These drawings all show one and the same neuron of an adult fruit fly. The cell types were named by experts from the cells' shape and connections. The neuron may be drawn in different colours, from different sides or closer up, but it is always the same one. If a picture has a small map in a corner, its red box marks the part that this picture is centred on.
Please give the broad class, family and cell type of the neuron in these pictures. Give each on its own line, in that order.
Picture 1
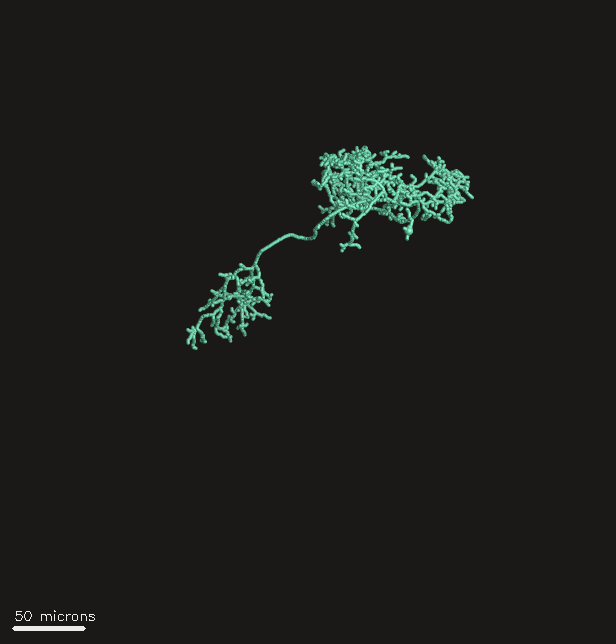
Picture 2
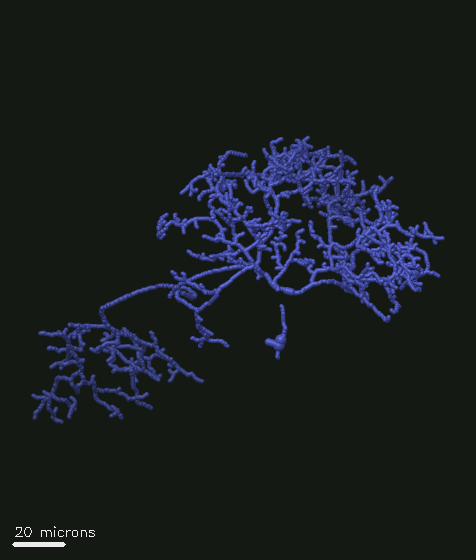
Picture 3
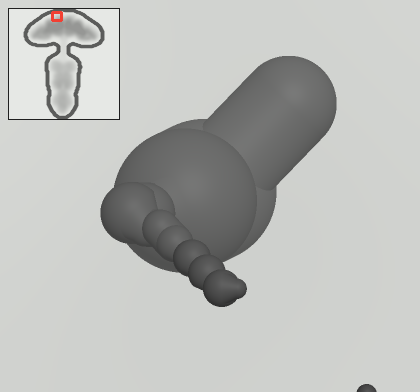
central-brain intrinsic neuron
hemilineage AOTUv1_medial
SMP148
